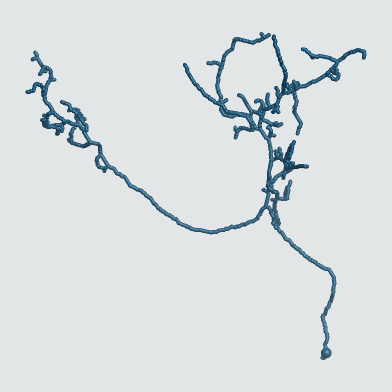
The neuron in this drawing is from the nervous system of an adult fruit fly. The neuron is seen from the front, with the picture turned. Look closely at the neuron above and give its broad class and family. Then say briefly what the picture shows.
Its broad class is central-brain intrinsic neuron. Its family is hemilineage LB3. The cell body is at the lower right of the picture. The picture shows dozens of branch ends.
